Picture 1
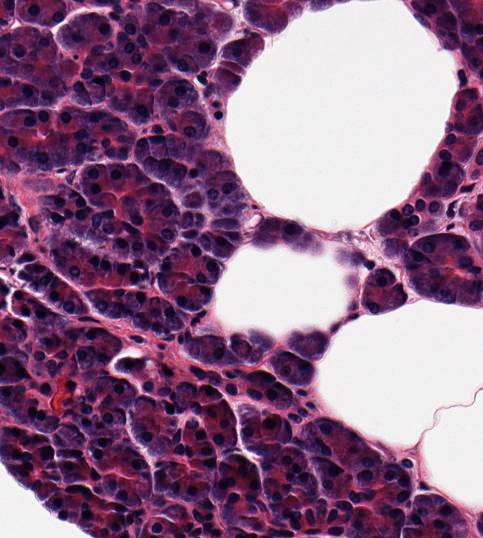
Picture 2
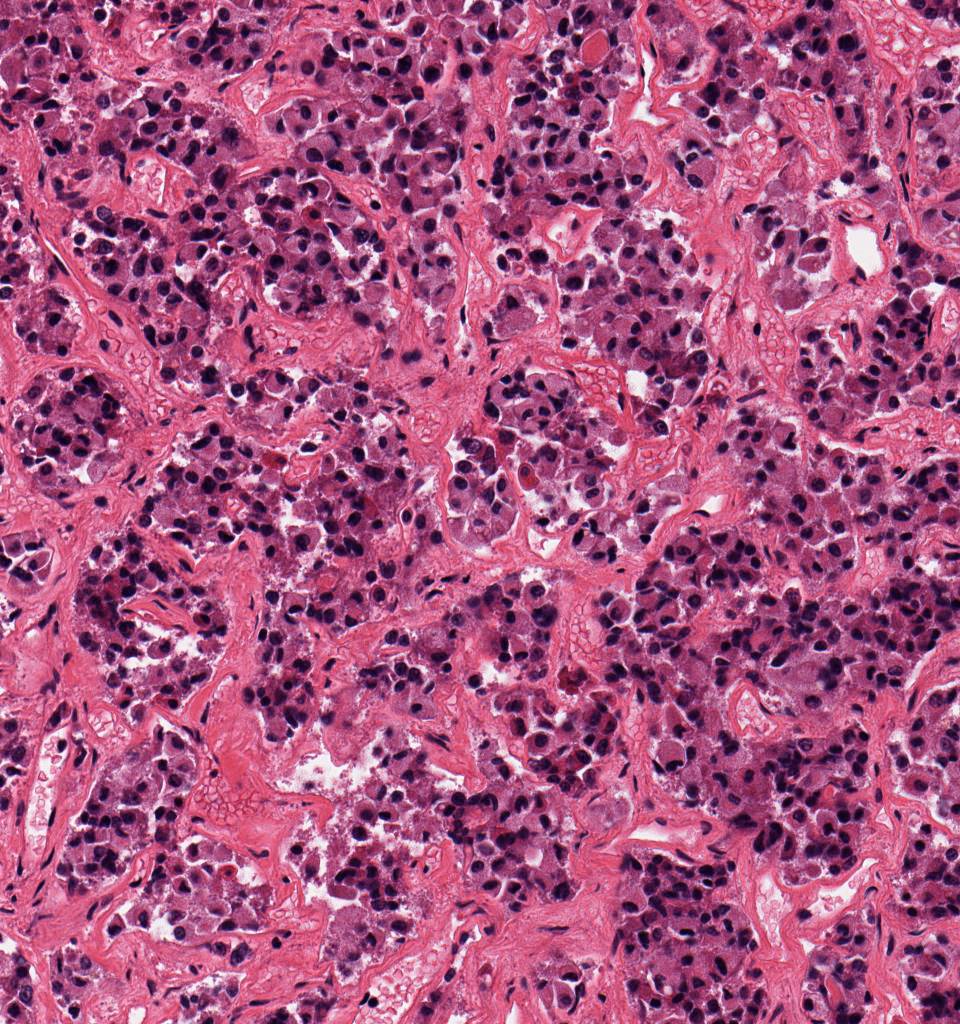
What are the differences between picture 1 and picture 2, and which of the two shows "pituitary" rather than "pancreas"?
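The pancreas is picture 1; the pituitary is picture 2. In the pancreas, closely packed acini fill most of the field, and the large empty spaces are only on the right. Look at an acinus and you'll see a small rounded group of pyramidal cells with no open lumen, round dark nuclei at the base, and cytoplasm that is deep purple but pinker toward the apices. The pituitary, by contrast, is built of solid nests and sheets throughout, divided by a branching network of thin pink collagen septa. Within those septa run thin-walled capillaries packed with red blood cells. Notice also how nuclear size varies there, with scattered enlarged nuclei among smaller ones.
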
